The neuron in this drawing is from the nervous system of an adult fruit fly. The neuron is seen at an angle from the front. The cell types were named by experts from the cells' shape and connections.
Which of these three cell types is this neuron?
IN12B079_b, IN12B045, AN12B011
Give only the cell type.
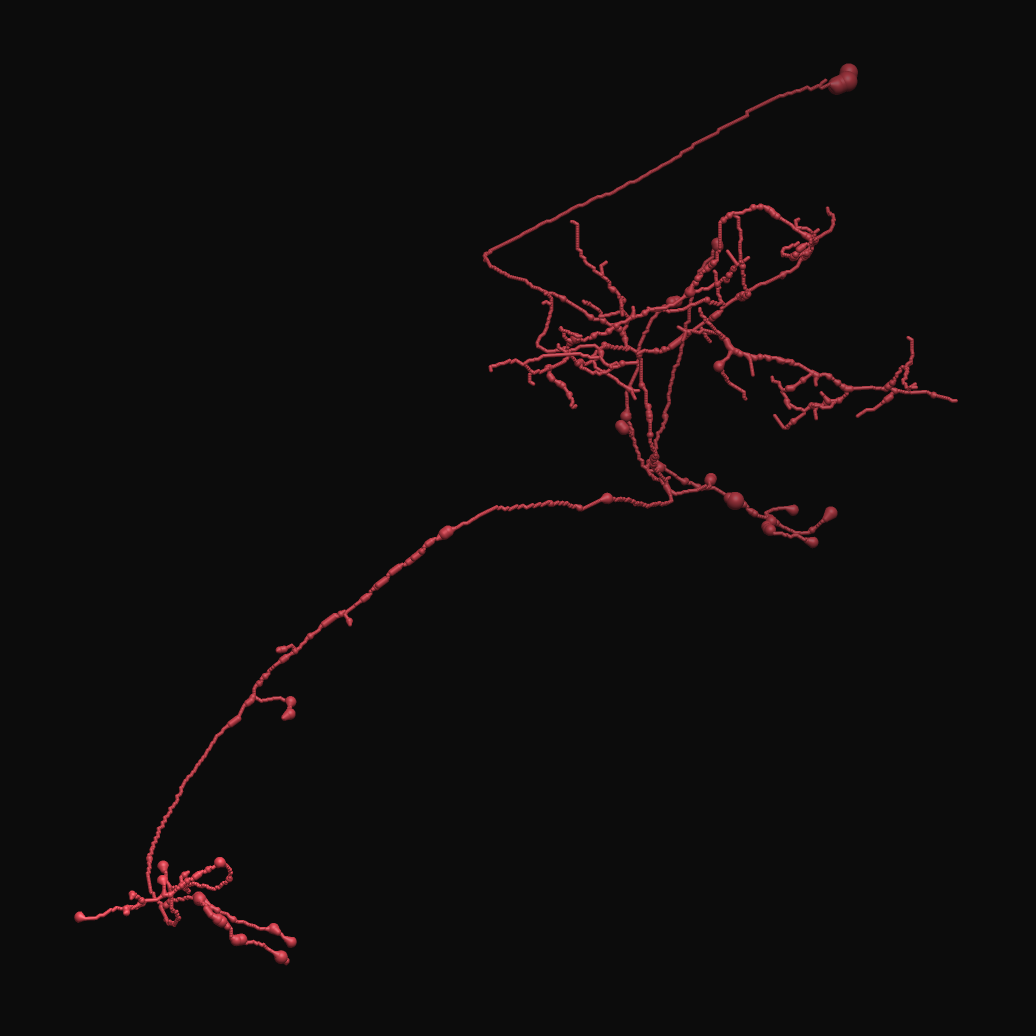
IN12B079_b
